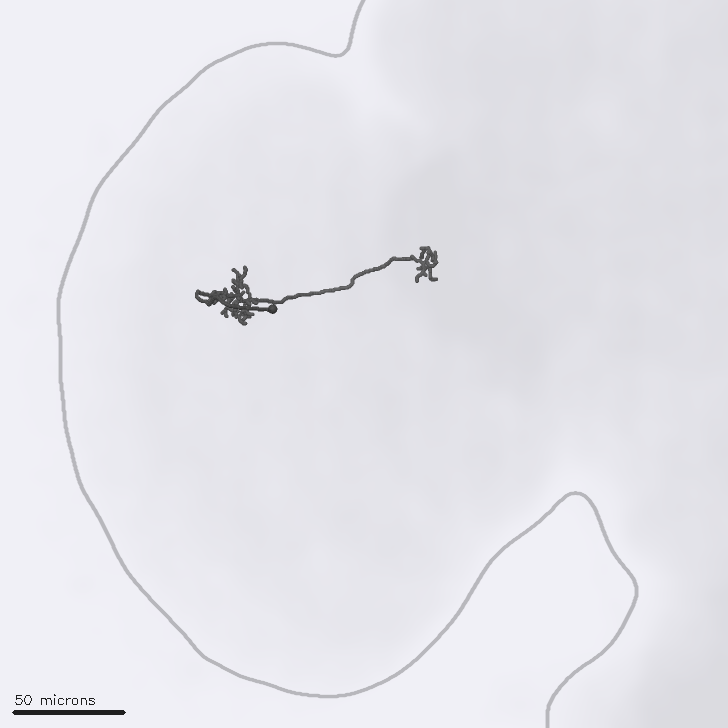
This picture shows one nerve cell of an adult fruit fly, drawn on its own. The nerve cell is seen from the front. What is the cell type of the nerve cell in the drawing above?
Tm29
